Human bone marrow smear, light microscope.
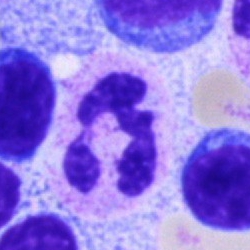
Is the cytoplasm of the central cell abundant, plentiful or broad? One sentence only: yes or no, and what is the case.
Yes, the cytoplasm forms a broad area around its nucleus.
